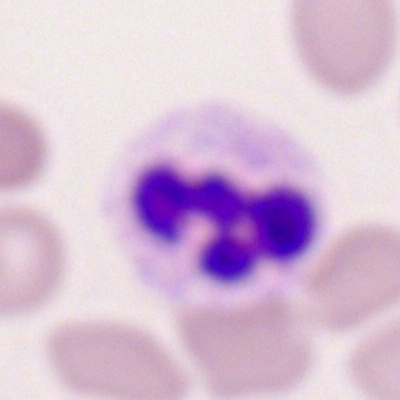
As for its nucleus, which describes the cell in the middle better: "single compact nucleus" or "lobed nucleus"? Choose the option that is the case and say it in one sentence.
The nucleus of this cell is divided into two or more lobes.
